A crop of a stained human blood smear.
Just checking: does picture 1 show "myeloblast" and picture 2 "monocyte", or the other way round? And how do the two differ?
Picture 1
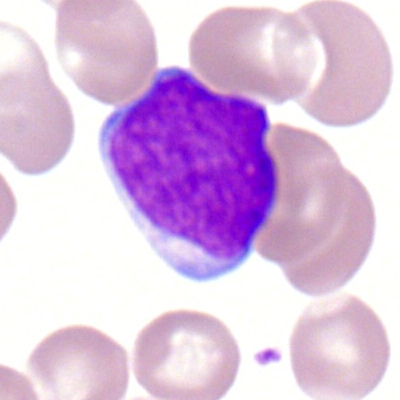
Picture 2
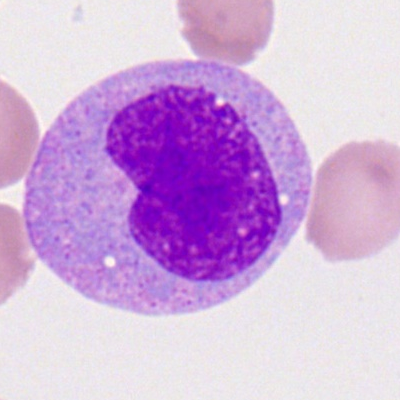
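Picture 1 is the myeloblast, and picture 2 is the monocyte. In picture 1 the nucleus is a single unlobed mass filling most of the cell, with finely stippled rather than coarsely clumped chromatin. In picture 2 a notch on the left side gives the nucleus a bean shape, and it sits off-centre toward the right of the cell.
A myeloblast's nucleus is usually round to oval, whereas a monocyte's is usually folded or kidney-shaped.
The cytoplasm in picture 1 is only a scant pale blue rim, widest at the lower left.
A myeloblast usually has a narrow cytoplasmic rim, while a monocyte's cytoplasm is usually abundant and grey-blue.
Picture 2 also shows fine pinkish-purple granules scattered through the cytoplasm and a few tiny clear round dots in the cell.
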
